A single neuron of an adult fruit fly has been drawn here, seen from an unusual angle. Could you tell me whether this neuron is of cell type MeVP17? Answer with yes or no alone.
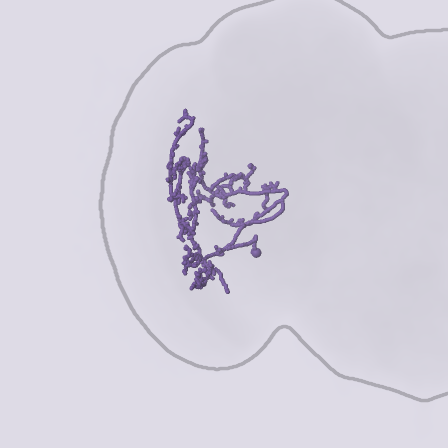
yes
